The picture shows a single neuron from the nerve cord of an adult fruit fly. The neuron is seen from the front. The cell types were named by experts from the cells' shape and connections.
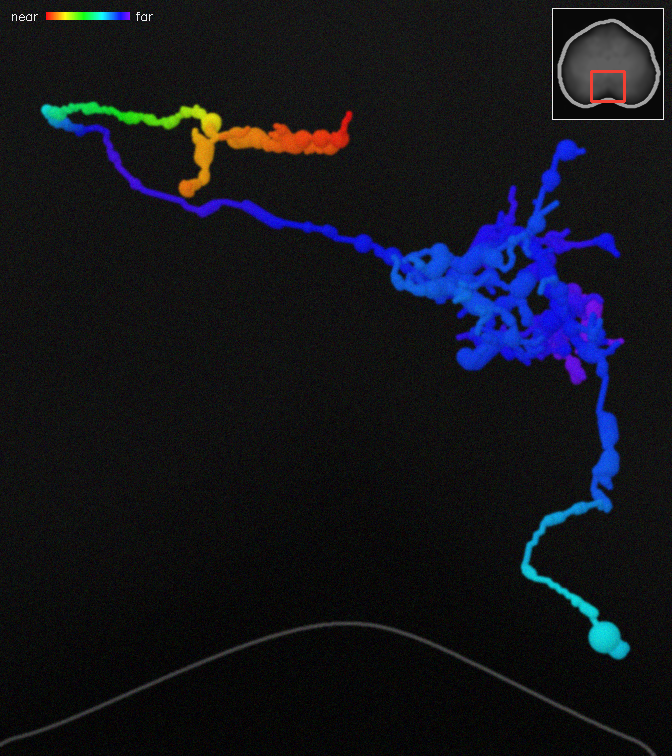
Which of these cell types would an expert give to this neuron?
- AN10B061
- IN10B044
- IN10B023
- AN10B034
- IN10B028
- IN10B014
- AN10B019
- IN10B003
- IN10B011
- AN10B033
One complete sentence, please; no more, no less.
The neuron here falls under cell type IN10B044.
